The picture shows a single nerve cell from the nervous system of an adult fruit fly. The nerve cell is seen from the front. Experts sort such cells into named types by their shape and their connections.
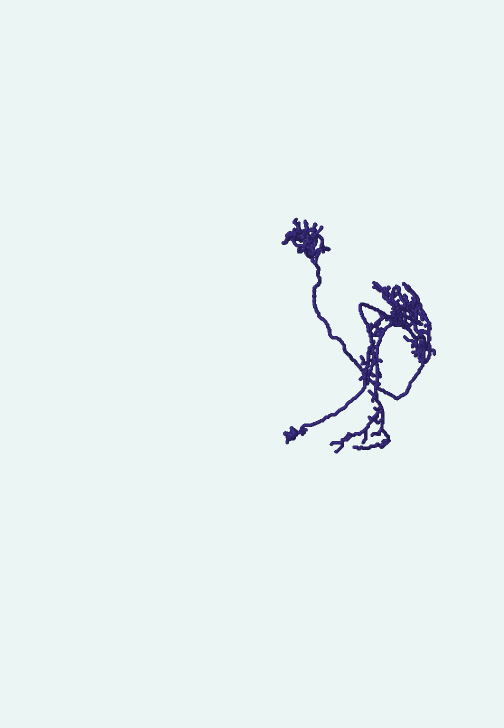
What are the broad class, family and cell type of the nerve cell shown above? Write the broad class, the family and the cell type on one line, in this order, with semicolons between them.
nerve-cord intrinsic neuron; hemilineage 16B; IN16B037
